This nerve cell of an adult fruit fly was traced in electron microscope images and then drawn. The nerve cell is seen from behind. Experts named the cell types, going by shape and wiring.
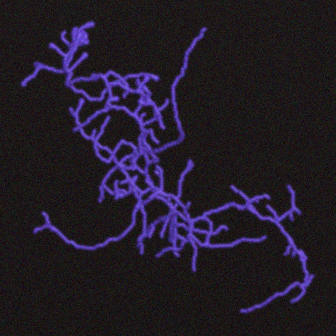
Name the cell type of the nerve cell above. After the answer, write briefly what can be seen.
It is of cell type INXXX446. It is a nerve-cord intrinsic neuron. The drawing shows no cell body. Dozens of branch ends can be seen.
